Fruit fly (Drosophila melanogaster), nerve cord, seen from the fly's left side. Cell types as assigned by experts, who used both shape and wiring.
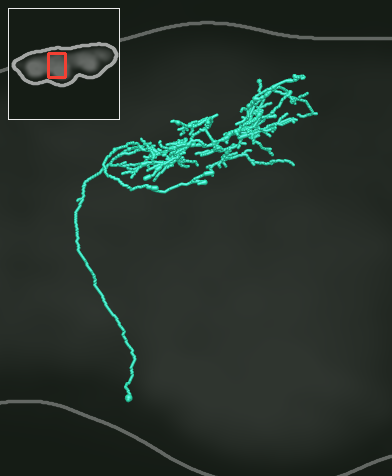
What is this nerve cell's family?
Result: hemilineage 02A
